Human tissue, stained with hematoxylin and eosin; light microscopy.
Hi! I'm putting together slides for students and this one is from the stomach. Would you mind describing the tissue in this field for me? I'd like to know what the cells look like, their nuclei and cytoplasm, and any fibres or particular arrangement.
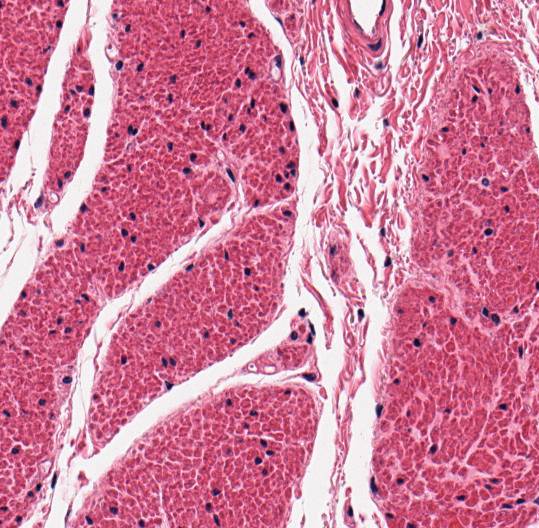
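Large irregular muscle bundles, separated by narrow pale septa, form the field. Cut in cross section, the fibres appear as many small, closely packed polygonal profiles with deep pink cytoplasm. A band of wavy loose connective tissue runs vertically from the top centre through the middle.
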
